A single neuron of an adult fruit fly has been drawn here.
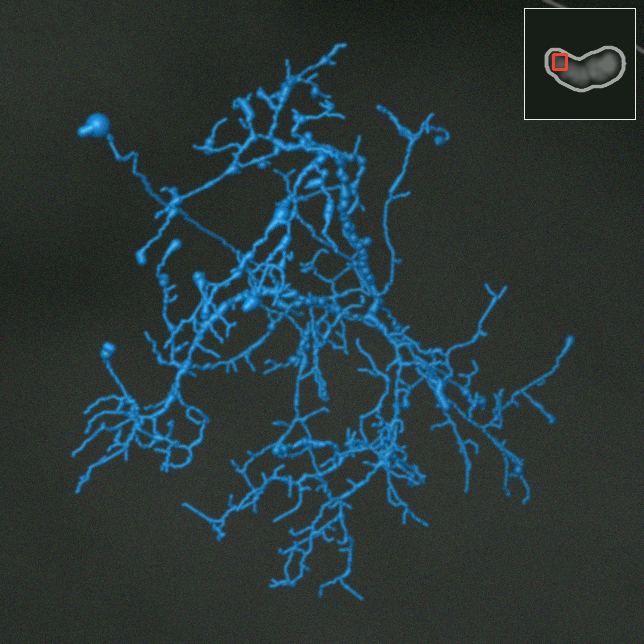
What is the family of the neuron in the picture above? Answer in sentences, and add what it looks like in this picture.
The family is hemilineage 21A. This is a nerve-cord intrinsic neuron. The cell body can be seen at the upper left of the picture. The picture shows more than a hundred branch ends.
